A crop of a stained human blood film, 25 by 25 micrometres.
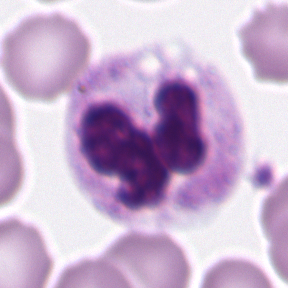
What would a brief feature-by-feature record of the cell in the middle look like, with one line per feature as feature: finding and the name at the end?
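Outline: round and smooth.
Nucleoli: none seen in the nucleus.
Granules: fine, pink-violet, scattered through the cytoplasm.
Clear spots: a few small ones in the cytoplasm near the top of the cell.
Name: segmented neutrophil.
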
